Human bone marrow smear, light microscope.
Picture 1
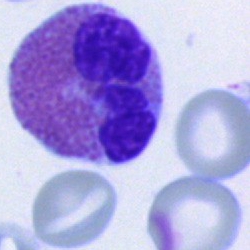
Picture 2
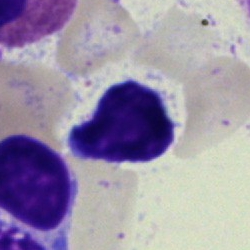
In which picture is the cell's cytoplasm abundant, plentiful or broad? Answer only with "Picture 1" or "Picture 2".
Picture 1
